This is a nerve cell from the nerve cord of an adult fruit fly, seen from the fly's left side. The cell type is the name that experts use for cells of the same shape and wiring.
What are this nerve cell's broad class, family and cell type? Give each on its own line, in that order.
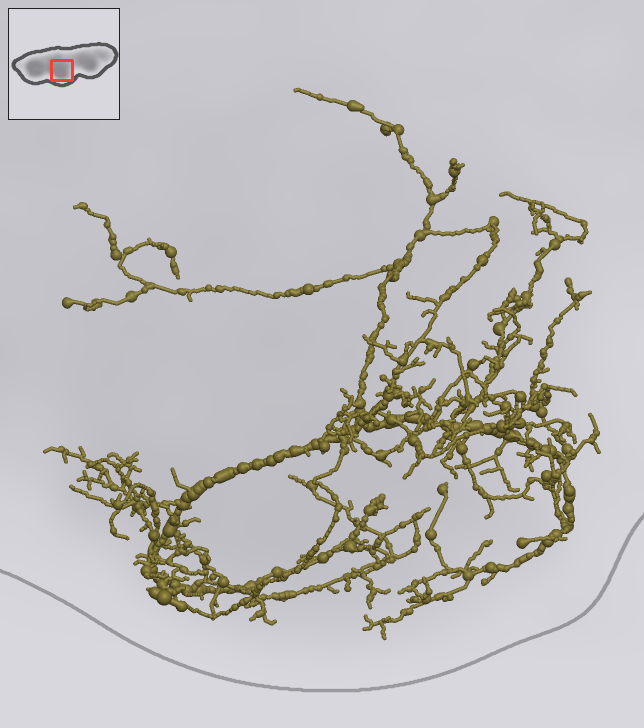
nerve-cord intrinsic neuron
hemilineage 04B
IN04B084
